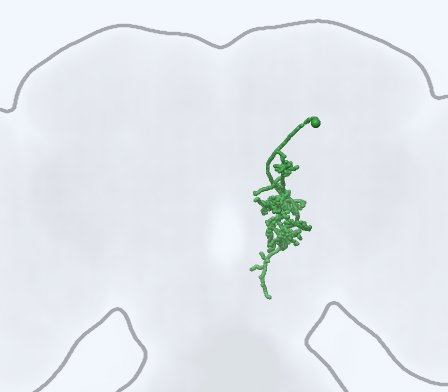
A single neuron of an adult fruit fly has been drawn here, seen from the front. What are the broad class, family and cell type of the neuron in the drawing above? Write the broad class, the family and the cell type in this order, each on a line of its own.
central-brain intrinsic neuron
hemilineage AOTUv1_ventral
PS026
